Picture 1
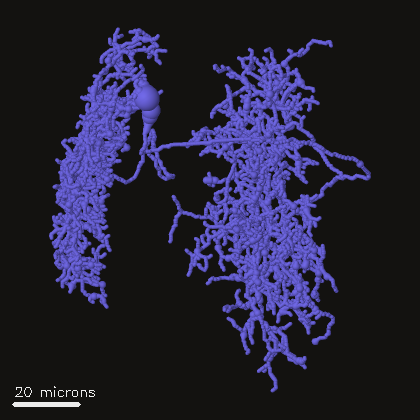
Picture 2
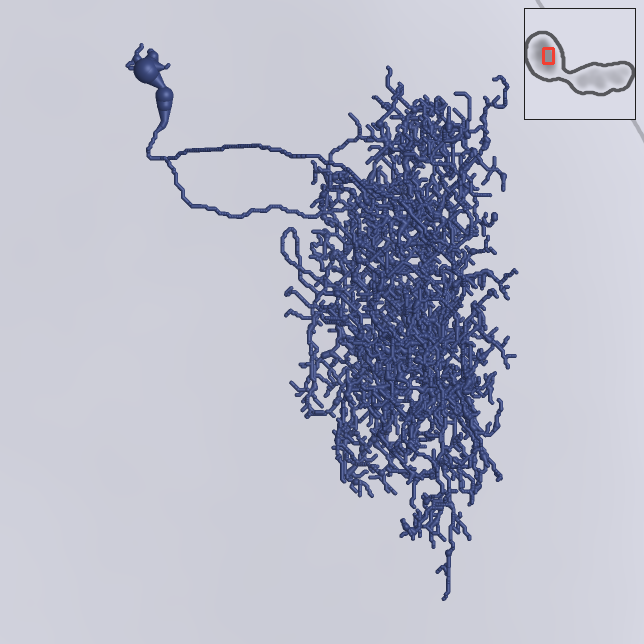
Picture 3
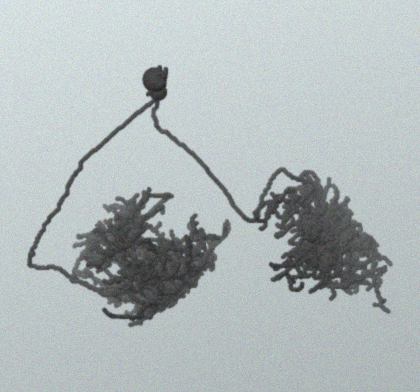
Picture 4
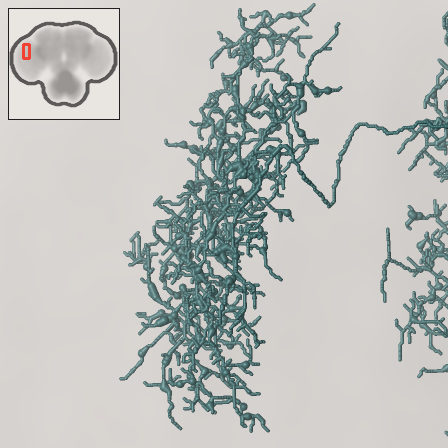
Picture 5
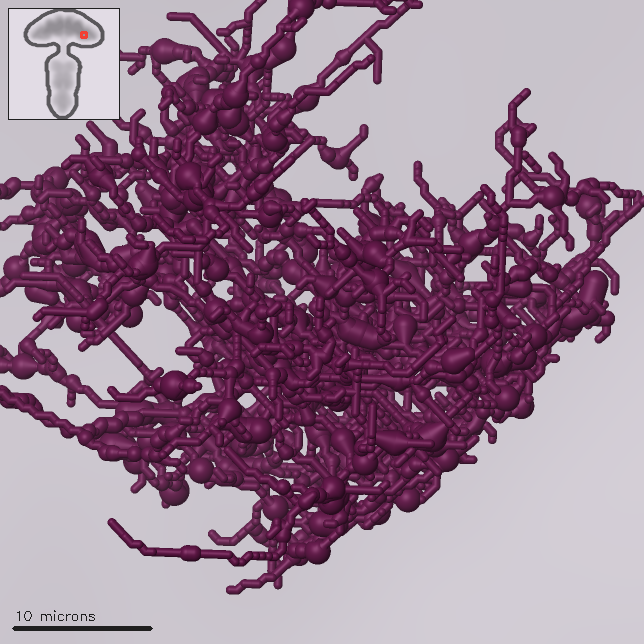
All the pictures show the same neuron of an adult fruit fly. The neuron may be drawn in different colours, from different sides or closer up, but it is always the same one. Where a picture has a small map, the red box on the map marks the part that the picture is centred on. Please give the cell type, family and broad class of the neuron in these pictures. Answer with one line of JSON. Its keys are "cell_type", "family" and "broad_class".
{"cell_type": "MeLo8", "family": "MeLo", "broad_class": "optic-lobe intrinsic neuron"}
